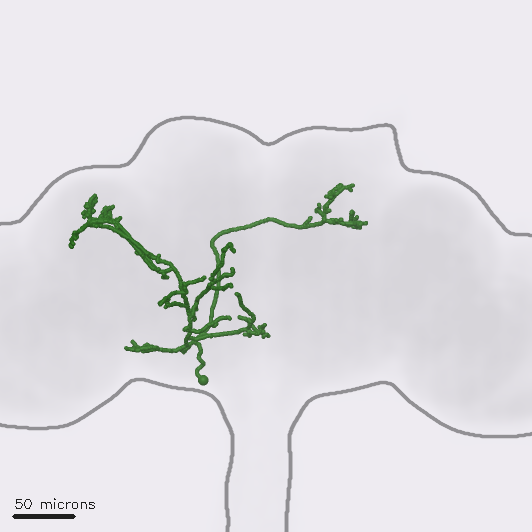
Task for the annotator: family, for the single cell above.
hemilineage DM5_central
